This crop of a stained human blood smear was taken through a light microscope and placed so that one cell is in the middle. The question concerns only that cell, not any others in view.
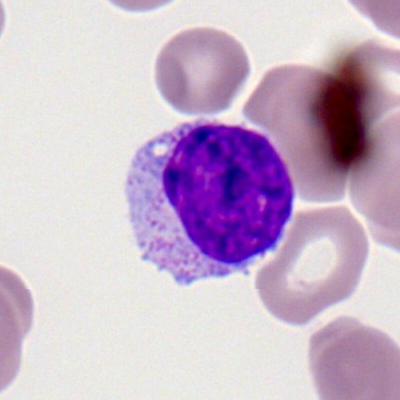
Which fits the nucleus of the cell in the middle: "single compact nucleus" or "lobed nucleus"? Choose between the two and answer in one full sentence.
There is one compact round, oval or kidney-shaped nucleus in this cell.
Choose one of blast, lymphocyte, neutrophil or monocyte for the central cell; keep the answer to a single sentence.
In the central position of this crop, the cell is a lymphocyte.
